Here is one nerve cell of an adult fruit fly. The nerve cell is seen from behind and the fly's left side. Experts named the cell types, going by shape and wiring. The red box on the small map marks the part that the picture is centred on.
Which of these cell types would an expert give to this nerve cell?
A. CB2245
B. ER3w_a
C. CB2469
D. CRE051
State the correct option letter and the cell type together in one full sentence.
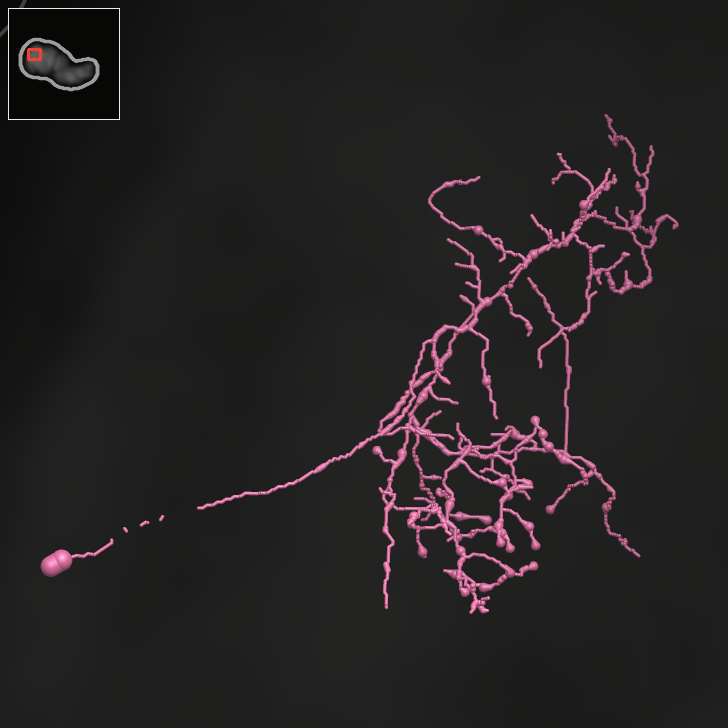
Given as option A, CB2245 is the cell type for the nerve cell.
